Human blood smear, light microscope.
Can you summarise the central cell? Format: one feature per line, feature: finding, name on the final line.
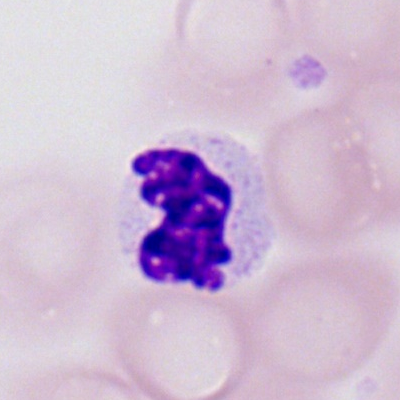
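Outline: roughly round
Nucleus: irregular, deep notch in left side
Chromatin: dark purple, coarsely clumped
Cytoplasm: fine, faint granules
Name: segmented neutrophil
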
